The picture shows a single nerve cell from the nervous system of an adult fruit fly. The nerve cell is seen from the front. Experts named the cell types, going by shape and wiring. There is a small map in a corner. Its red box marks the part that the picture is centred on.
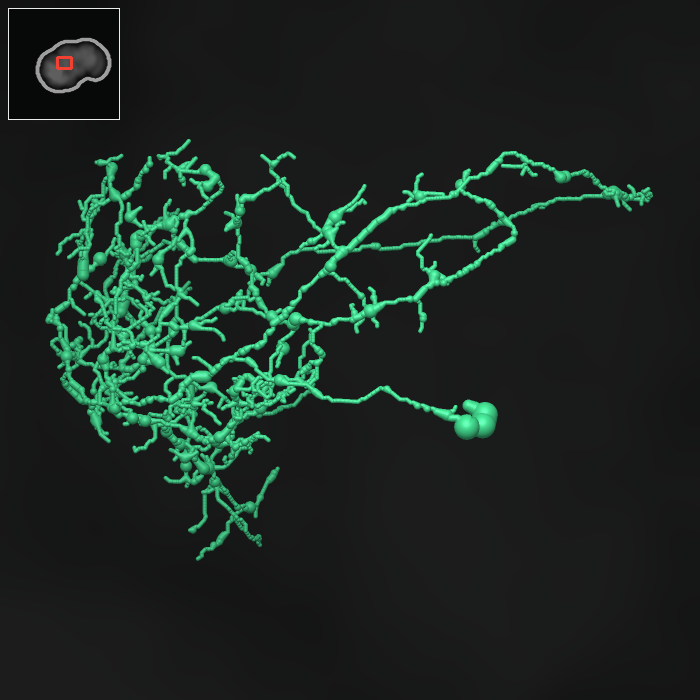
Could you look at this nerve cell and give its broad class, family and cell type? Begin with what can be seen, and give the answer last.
In this view it is wider than it is tall. Its broad class is central-brain intrinsic neuron. The family is hemilineage VLPa1_lateral. Its cell type is AVLP293.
